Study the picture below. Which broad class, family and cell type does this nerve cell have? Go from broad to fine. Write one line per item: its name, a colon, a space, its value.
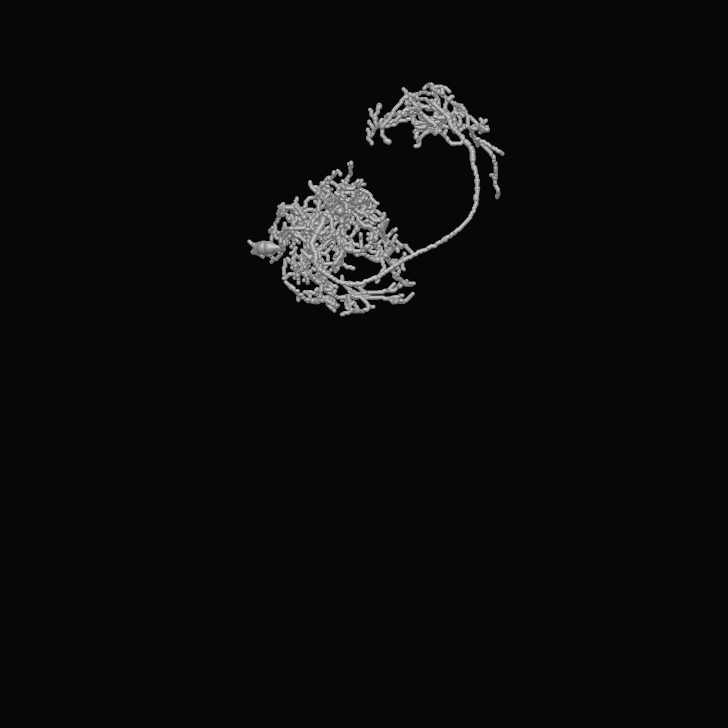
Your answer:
broad class: nerve-cord intrinsic neuron
family: hemilineage 01A
cell type: IN01A043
